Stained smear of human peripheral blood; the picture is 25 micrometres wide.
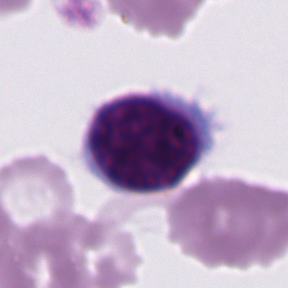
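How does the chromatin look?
Dark purple, with a mottled, clumped texture.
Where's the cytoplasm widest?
Along the upper right, and fine hair-like projections fringe that same edge.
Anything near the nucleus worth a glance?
A small dark dot, close to its right edge.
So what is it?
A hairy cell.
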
